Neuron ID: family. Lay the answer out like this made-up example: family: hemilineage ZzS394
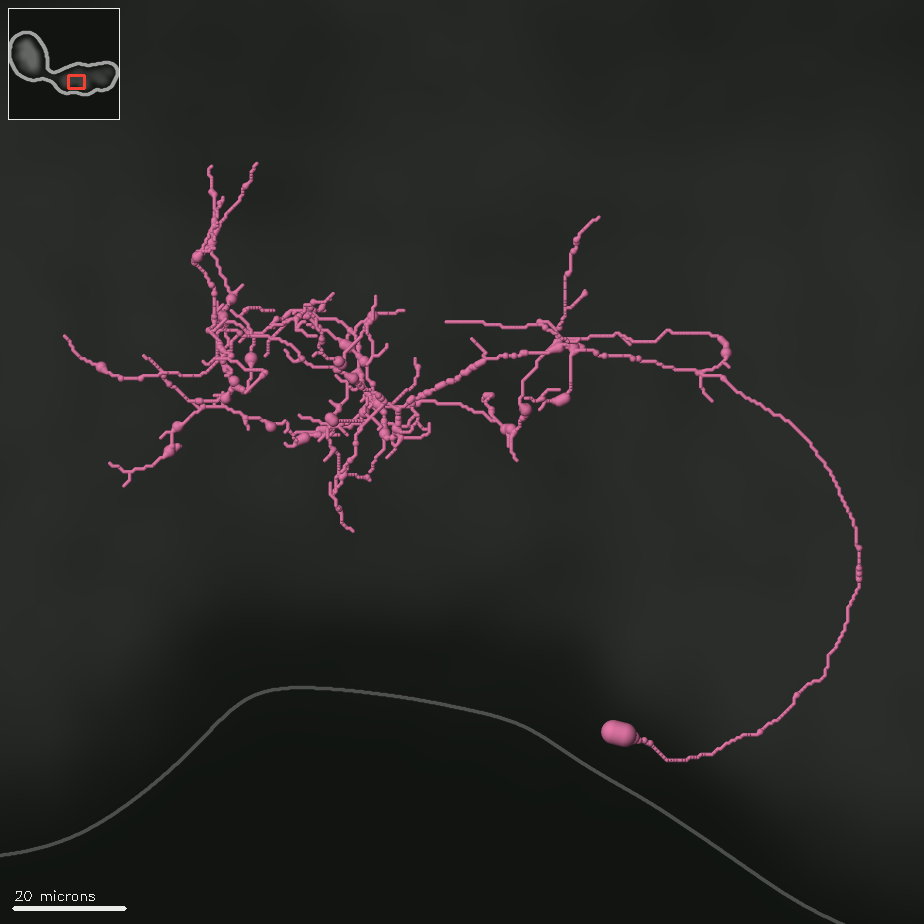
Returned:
family: hemilineage 05B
